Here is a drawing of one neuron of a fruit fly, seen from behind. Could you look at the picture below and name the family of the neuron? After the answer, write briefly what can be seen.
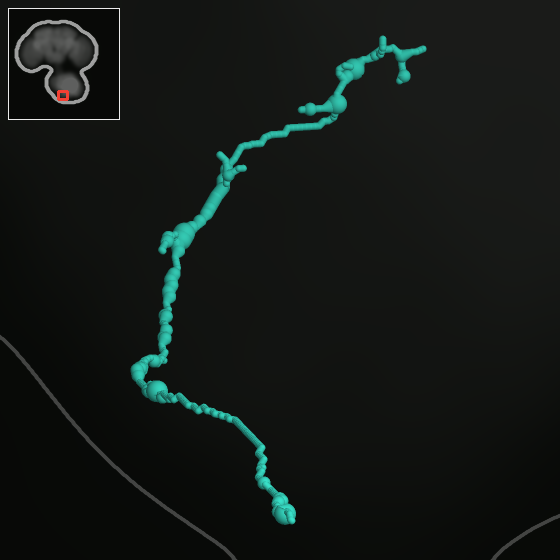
The name of its family is class mechanosensory tactile. Its broad class is sensory neuron entering the nerve cord. No cell body is drawn. It has a dozen or fewer branch ends.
